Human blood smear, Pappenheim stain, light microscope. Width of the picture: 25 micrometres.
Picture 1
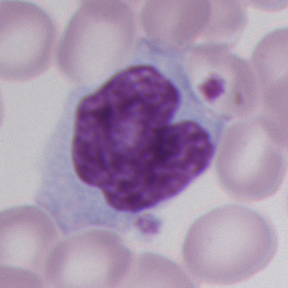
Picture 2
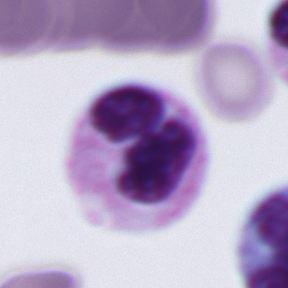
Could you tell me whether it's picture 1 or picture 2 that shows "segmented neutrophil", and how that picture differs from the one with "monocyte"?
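Picture 1 shows a monocyte, and picture 2 shows a segmented neutrophil. First point, the nucleus: in picture 1 a deep notch cuts into its right side and it measures about 13 micrometres across, while in picture 2 it is split into two lobes.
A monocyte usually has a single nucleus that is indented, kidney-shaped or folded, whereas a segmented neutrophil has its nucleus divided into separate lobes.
In picture 2 the chromatin is also dark purple and densely clumped, with no nucleoli to be seen. Second point, the cytoplasm: in picture 1 it is pale grey-blue, broadest on the left and lower-left side of the nucleus, and shows no distinct granules, whereas in picture 2 it is filled with pink granules.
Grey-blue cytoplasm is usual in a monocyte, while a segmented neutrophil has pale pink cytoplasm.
Third point, the outline: the monocyte is irregular rather than round, and the neutrophil is round. Last point, the surroundings: a small purple fragment lies just beyond the lower edge of the monocyte, and a red cell lies near the upper right of the neutrophil without touching it.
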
